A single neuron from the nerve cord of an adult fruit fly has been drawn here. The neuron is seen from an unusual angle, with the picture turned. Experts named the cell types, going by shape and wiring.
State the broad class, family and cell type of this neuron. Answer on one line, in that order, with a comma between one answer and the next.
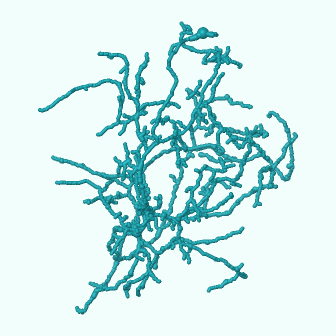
nerve-cord intrinsic neuron, hemilineage 04B, IN04B078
